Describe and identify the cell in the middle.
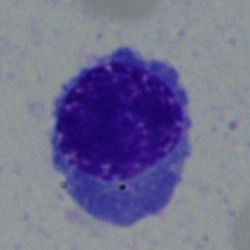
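The outline strikes me first: irregular, with small bulges along its edge. The chromatin is dense and dark purple, with small pale spots scattered through it. Its cytoplasm is blue, and I find no granules there. So this is a plasma cell.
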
